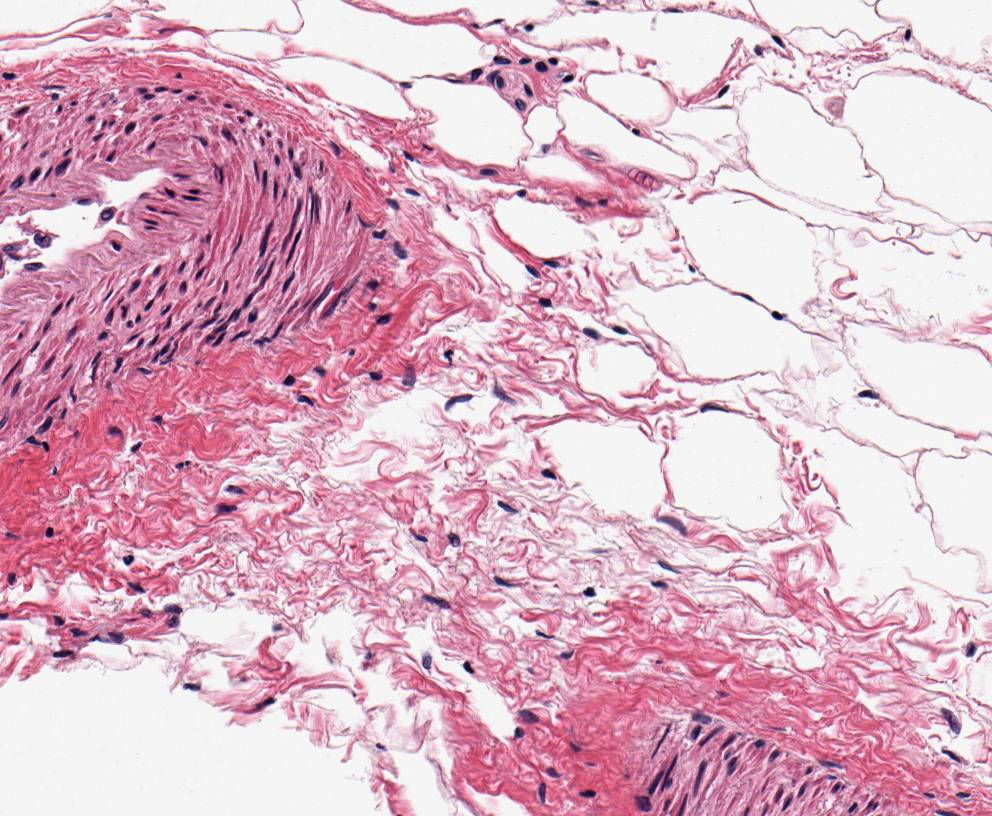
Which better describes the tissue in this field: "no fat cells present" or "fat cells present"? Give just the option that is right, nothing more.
Fat cells present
